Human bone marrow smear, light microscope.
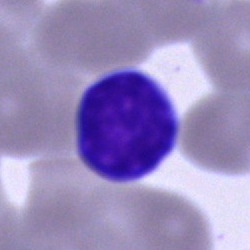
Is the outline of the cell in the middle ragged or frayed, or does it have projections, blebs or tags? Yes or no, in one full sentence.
No, this cell has a smooth edge with no projections, blebs or tags.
